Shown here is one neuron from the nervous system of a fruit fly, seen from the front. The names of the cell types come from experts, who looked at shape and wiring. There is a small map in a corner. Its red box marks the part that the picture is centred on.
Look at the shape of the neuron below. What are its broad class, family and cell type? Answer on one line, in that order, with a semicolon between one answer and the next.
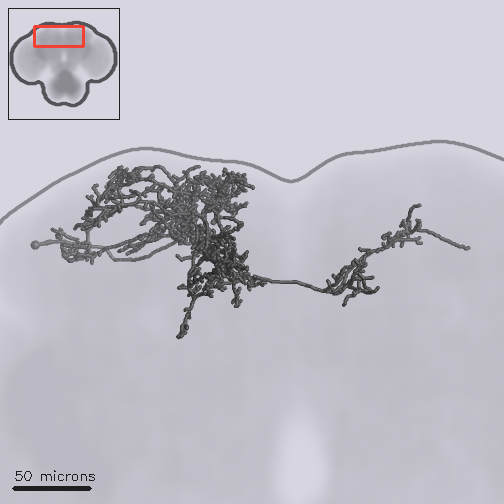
central-brain intrinsic neuron; hemilineage DL2_dorsal; LHPV5e1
